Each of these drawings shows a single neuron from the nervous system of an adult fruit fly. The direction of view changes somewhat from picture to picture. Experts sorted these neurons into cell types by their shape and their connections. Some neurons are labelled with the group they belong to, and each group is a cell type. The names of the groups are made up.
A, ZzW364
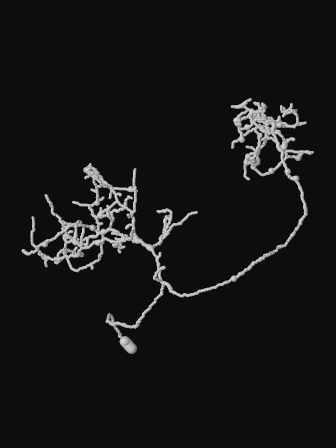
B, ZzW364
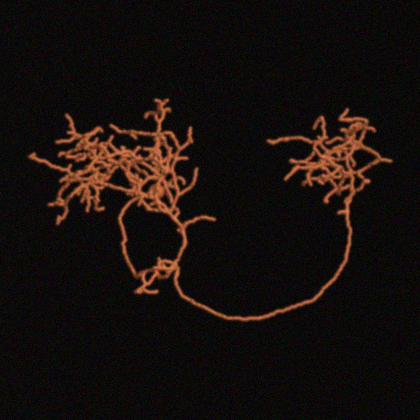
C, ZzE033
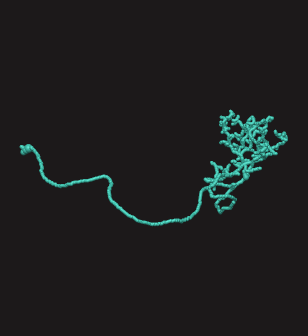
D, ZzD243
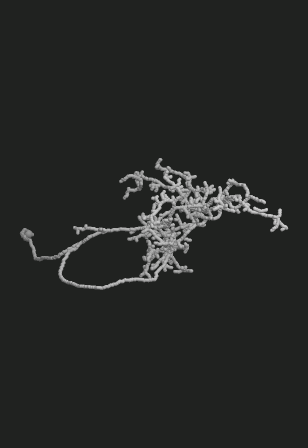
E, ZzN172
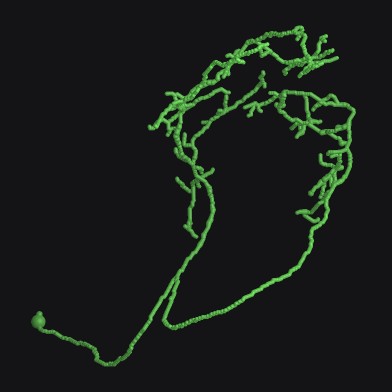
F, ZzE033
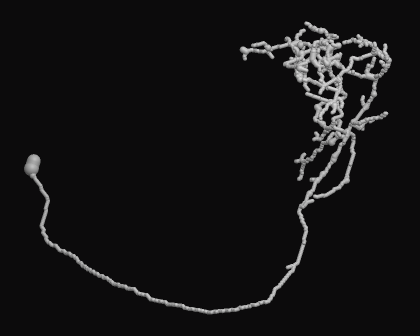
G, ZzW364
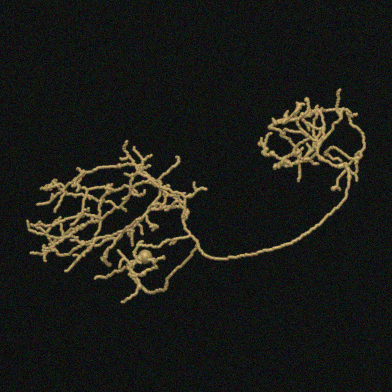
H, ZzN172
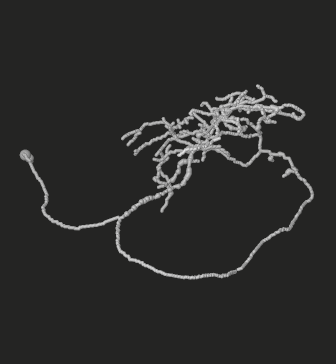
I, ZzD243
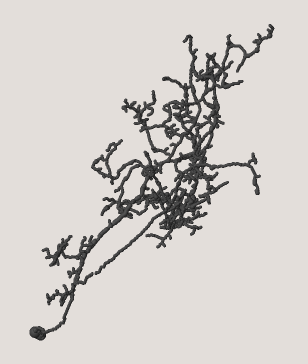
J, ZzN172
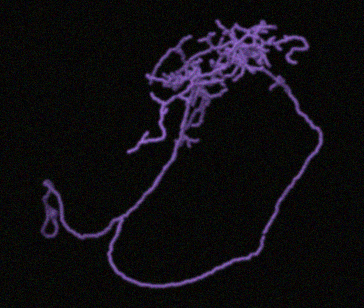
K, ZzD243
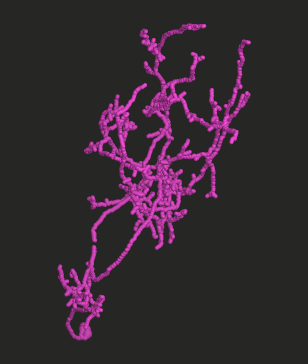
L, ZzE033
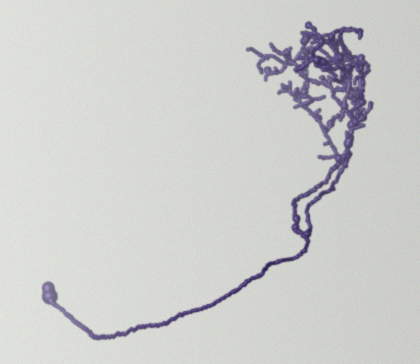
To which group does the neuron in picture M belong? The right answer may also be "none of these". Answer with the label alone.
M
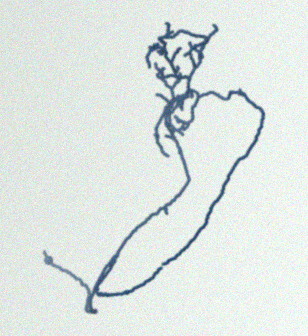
ZzN172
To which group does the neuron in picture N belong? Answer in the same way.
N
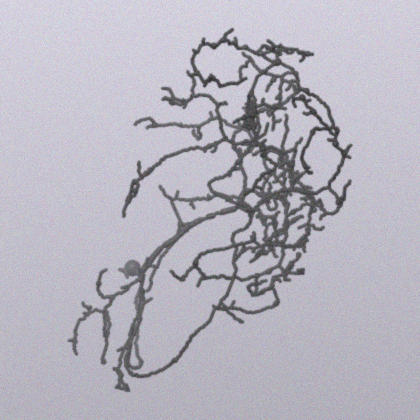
ZzD243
